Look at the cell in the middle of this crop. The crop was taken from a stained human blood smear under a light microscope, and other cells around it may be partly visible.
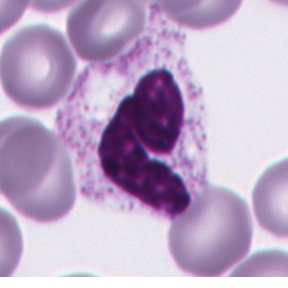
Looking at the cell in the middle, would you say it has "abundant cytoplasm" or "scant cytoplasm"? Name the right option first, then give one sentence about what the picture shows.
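Abundant cytoplasm. The cytoplasm is plentiful and pale pinkish-lilac.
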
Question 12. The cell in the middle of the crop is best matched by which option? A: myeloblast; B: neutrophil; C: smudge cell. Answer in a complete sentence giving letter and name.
The correct option, B, names the middle cell as a neutrophil.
